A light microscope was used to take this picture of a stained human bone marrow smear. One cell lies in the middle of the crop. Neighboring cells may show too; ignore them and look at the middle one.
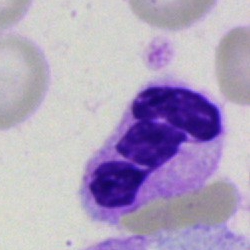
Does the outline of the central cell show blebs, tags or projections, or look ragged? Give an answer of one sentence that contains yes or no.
No, this cell's edge is smooth, without blebs, tags or ragged parts.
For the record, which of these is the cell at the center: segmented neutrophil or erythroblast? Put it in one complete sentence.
The centered cell in this crop is a segmented neutrophil.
